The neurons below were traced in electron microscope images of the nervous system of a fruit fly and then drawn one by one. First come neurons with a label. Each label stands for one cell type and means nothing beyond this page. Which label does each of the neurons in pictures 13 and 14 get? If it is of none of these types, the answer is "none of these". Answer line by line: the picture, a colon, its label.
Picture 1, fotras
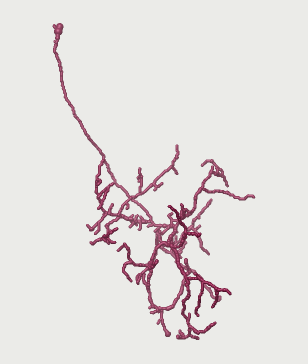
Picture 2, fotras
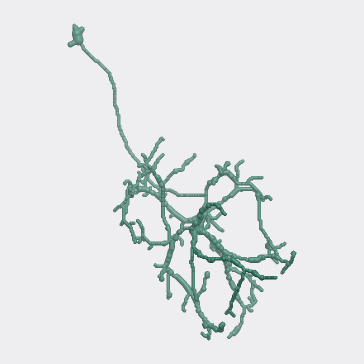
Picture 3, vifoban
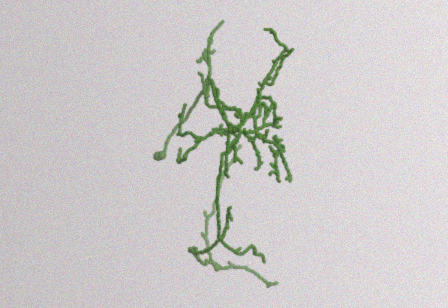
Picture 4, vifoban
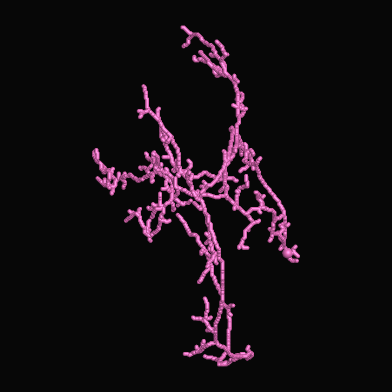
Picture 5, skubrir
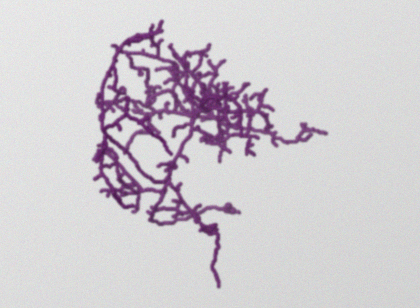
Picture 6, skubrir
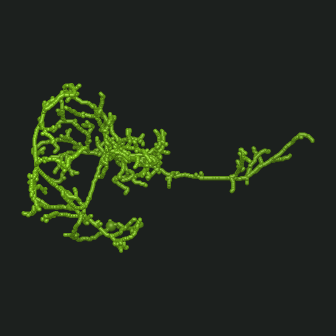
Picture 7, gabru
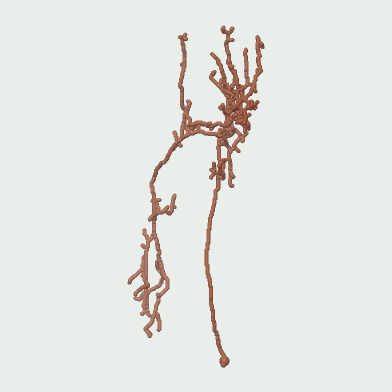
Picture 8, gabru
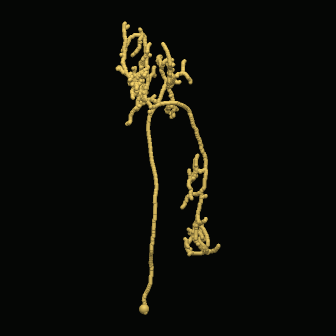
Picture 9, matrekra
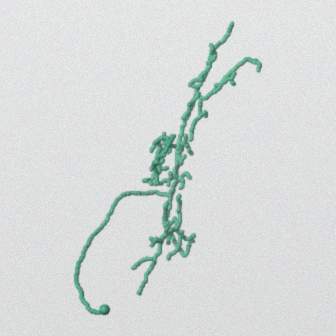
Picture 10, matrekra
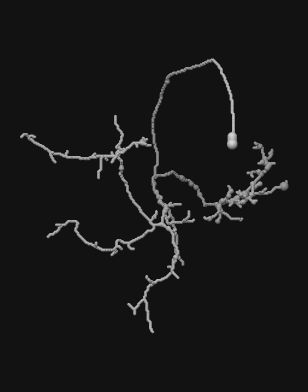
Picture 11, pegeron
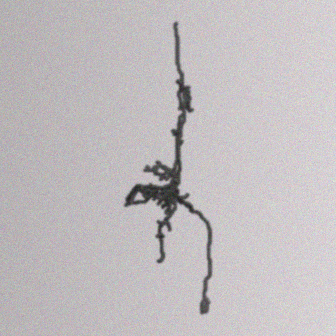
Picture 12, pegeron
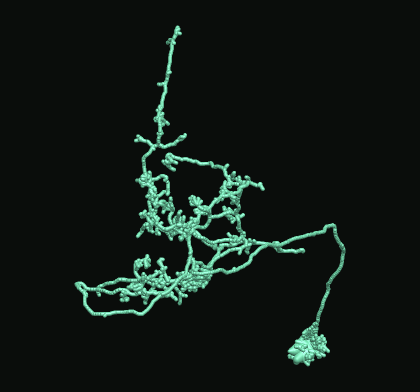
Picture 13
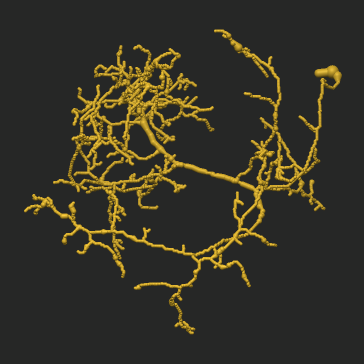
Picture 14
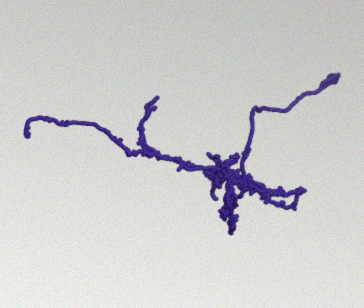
13: skubrir
14: pegeron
